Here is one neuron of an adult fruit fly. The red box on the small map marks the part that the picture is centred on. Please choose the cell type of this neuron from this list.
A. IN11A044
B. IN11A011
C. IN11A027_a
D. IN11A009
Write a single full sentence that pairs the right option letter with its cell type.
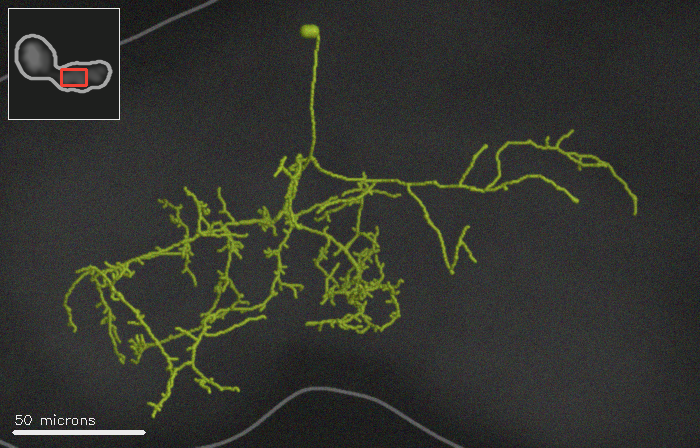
As option D gives it, the neuron's cell type is IN11A009.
